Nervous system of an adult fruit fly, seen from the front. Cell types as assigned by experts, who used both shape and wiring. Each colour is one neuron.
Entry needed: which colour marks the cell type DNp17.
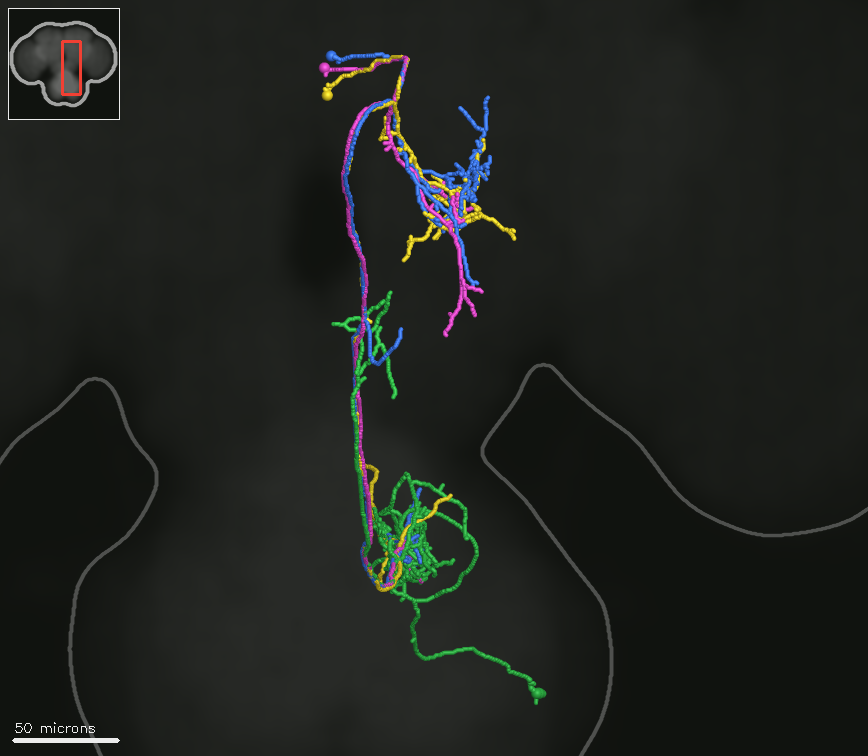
yellow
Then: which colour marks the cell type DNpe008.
magenta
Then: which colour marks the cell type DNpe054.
blue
